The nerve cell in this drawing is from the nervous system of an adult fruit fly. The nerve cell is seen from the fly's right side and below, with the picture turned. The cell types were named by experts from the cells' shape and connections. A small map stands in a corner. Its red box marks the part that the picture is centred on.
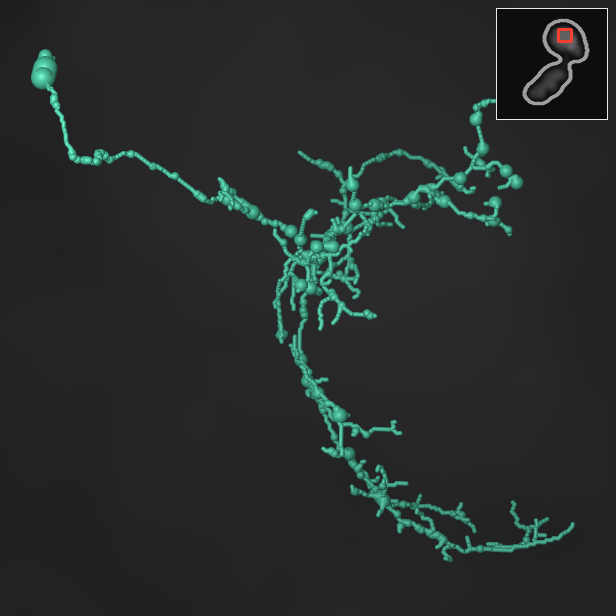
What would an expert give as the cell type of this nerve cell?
LHPD4b1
